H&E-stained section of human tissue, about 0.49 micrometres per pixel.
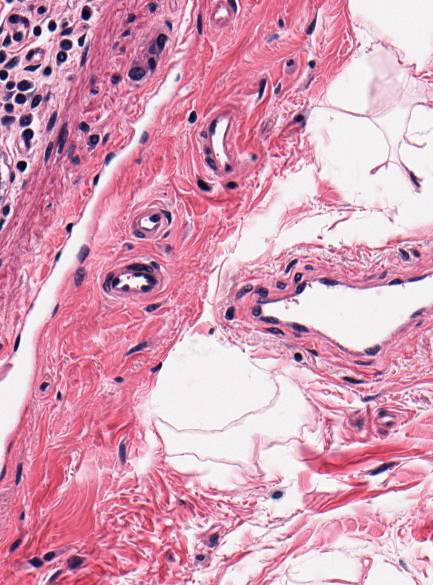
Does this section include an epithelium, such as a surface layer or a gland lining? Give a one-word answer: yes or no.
No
